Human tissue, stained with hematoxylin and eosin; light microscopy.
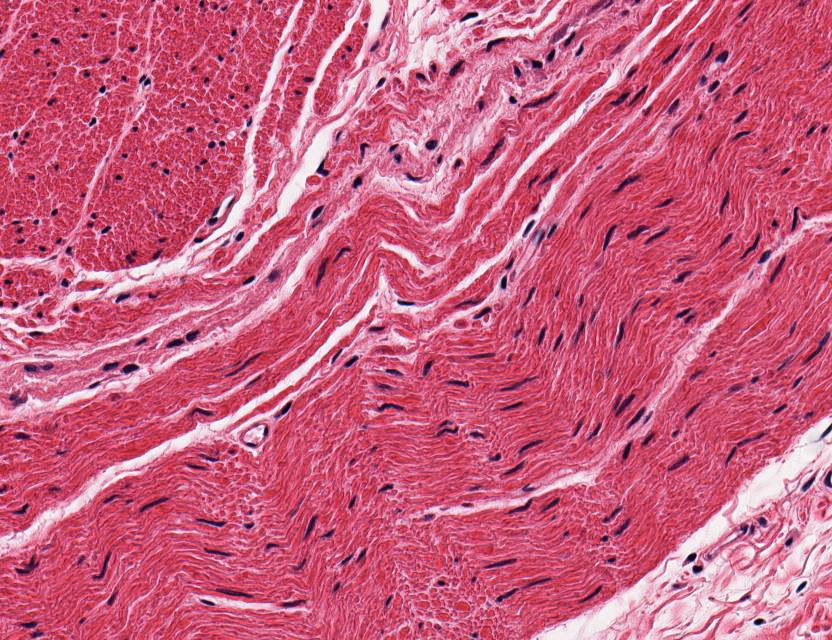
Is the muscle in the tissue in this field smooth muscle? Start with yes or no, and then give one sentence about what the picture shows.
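Yes. Most of the field is filled by bundles of smooth muscle running diagonally from lower left to upper right.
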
